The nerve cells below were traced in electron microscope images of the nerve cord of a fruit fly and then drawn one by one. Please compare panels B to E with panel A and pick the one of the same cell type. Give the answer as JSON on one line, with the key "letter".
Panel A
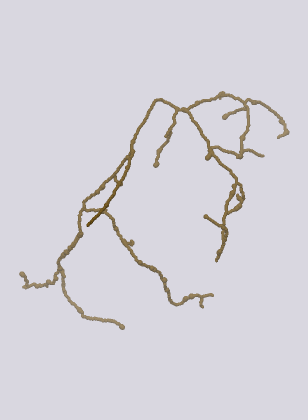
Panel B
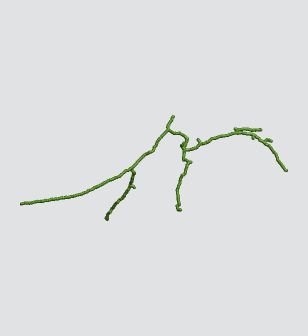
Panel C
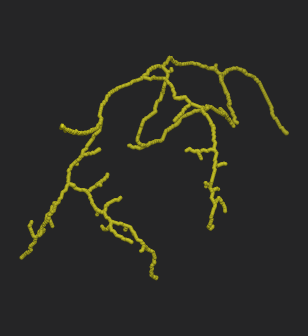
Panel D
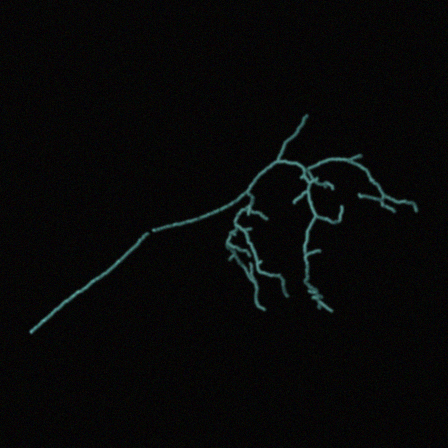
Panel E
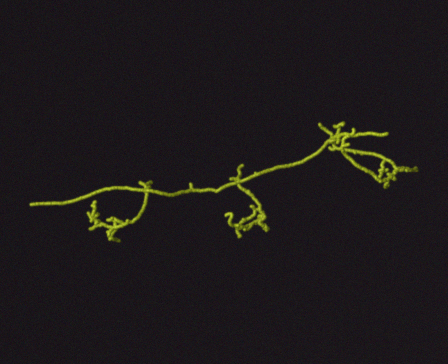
{"letter": "D"}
